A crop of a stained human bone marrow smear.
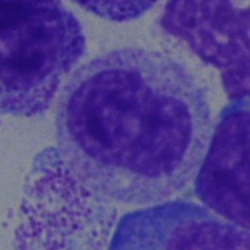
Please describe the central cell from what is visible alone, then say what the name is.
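Start with the nucleus: there's a notch on its upper side, and that gives it a bean shape. Now the cytoplasm, which is a pale greyish-lilac with fine lilac granules scattered through it. Down at the lower left edge, a loose cluster of purple granules lies against the cell. This is a metamyelocyte.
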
